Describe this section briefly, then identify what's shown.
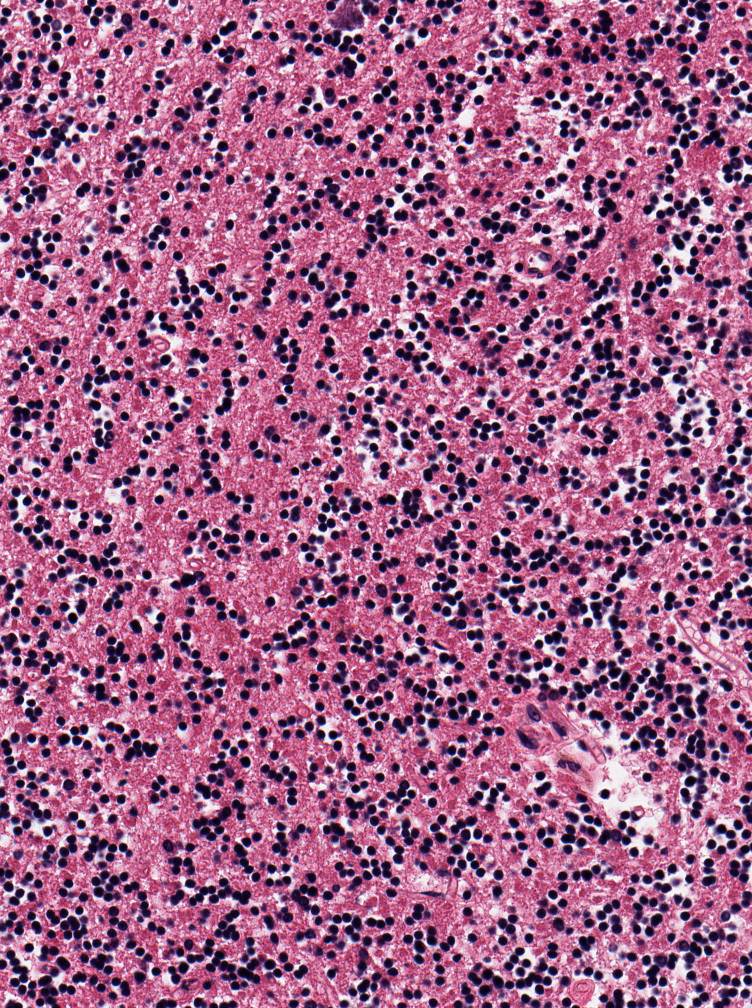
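Small, round, uniform, deeply basophilic nuclei, densely and fairly evenly scattered across the whole field; no glands, layers or other units. Little or no visible cytoplasm around them. Many nuclei within small clear haloes, consistent with shrinkage artefact. Lower right: small thin-walled vessel surrounded by a clear space. Cerebellum.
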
